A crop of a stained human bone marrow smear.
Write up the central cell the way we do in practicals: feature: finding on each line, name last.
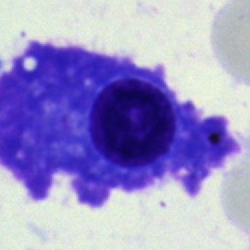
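Nucleus: off-centre, toward the right side
Chromatin: dark and dense
Cytoplasm: abundant, extending much farther left of the nucleus than right
Dot: one small and dark, in the cytoplasm near the right tip
Name: plasma cell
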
